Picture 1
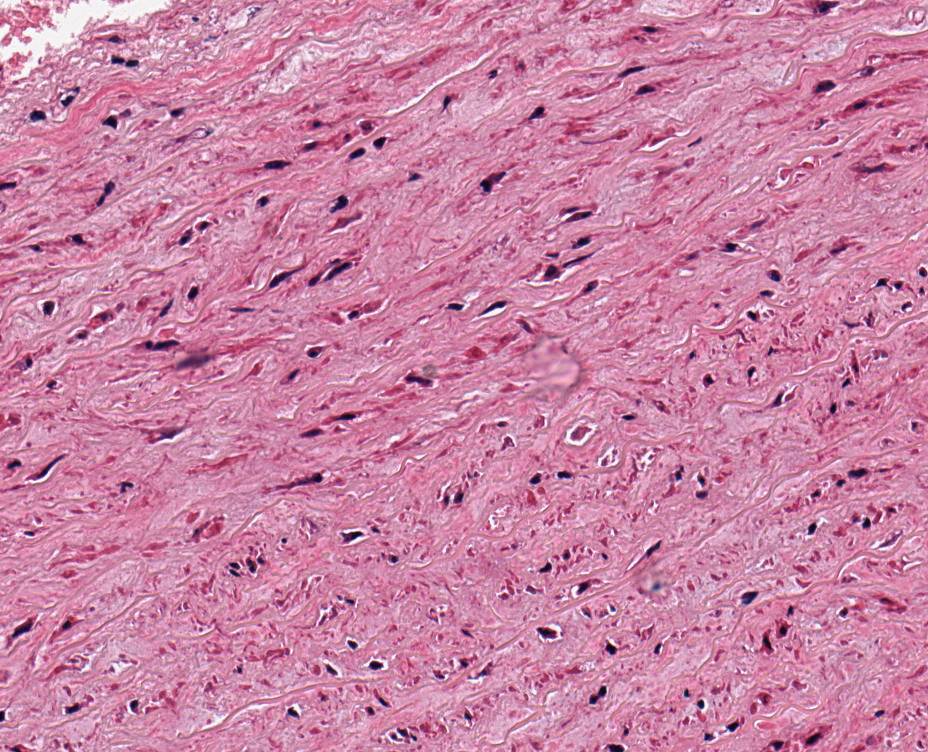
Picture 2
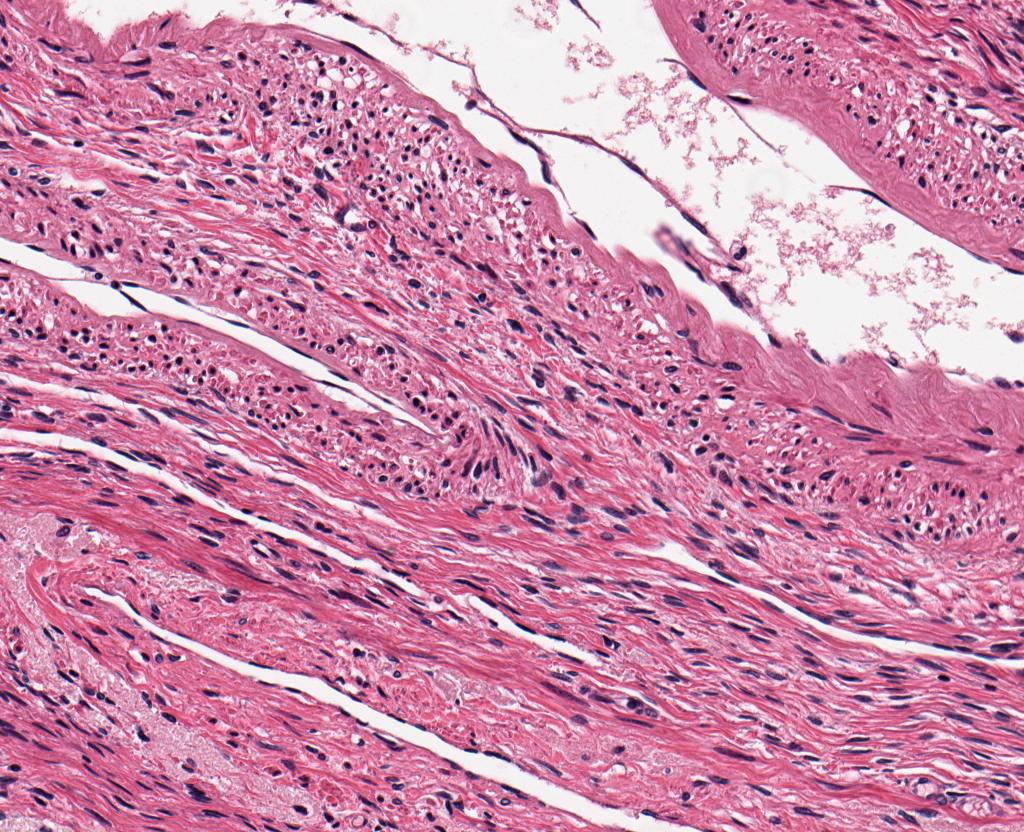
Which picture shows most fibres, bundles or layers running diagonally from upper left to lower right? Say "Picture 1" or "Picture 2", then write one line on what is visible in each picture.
Picture 2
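In picture 1: Wavy fibres run diagonally across the field from lower left toward upper right.
In picture 2: The tissue lies in long bands that run obliquely from the upper left toward the lower right.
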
